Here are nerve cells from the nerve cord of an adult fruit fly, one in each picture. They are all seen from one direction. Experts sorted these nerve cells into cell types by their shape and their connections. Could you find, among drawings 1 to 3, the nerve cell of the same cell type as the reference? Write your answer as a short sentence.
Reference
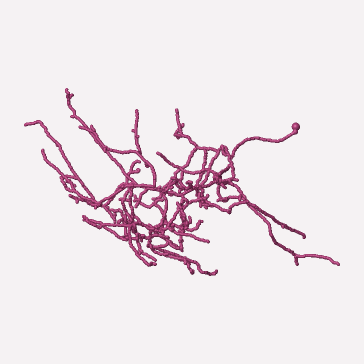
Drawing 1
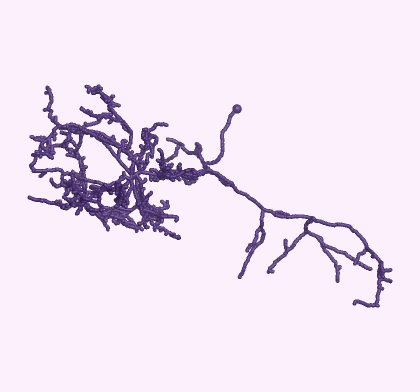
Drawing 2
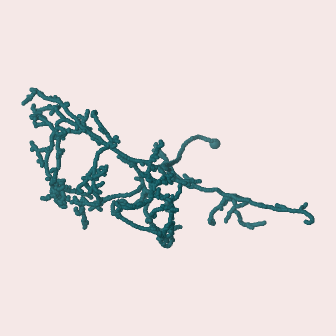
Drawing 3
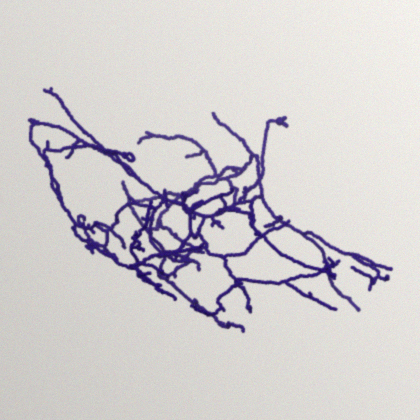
The nerve cell in drawing 3 is of the same cell type.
